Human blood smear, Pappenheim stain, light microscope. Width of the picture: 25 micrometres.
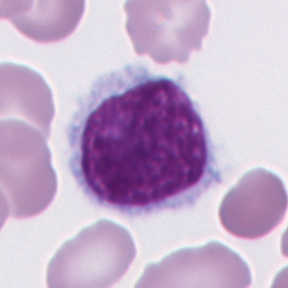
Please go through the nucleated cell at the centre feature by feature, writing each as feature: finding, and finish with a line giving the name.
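Size: about 13 micrometres across
Margin: ragged, with fine hair-like projections around the edge
Nucleus: round in outline, about 11 micrometres across
Cytoplasm: a narrow pale blue rim around the nucleus, wider on the upper left than on the right
Vacuoles: none in the cytoplasm
Name: hairy cell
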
